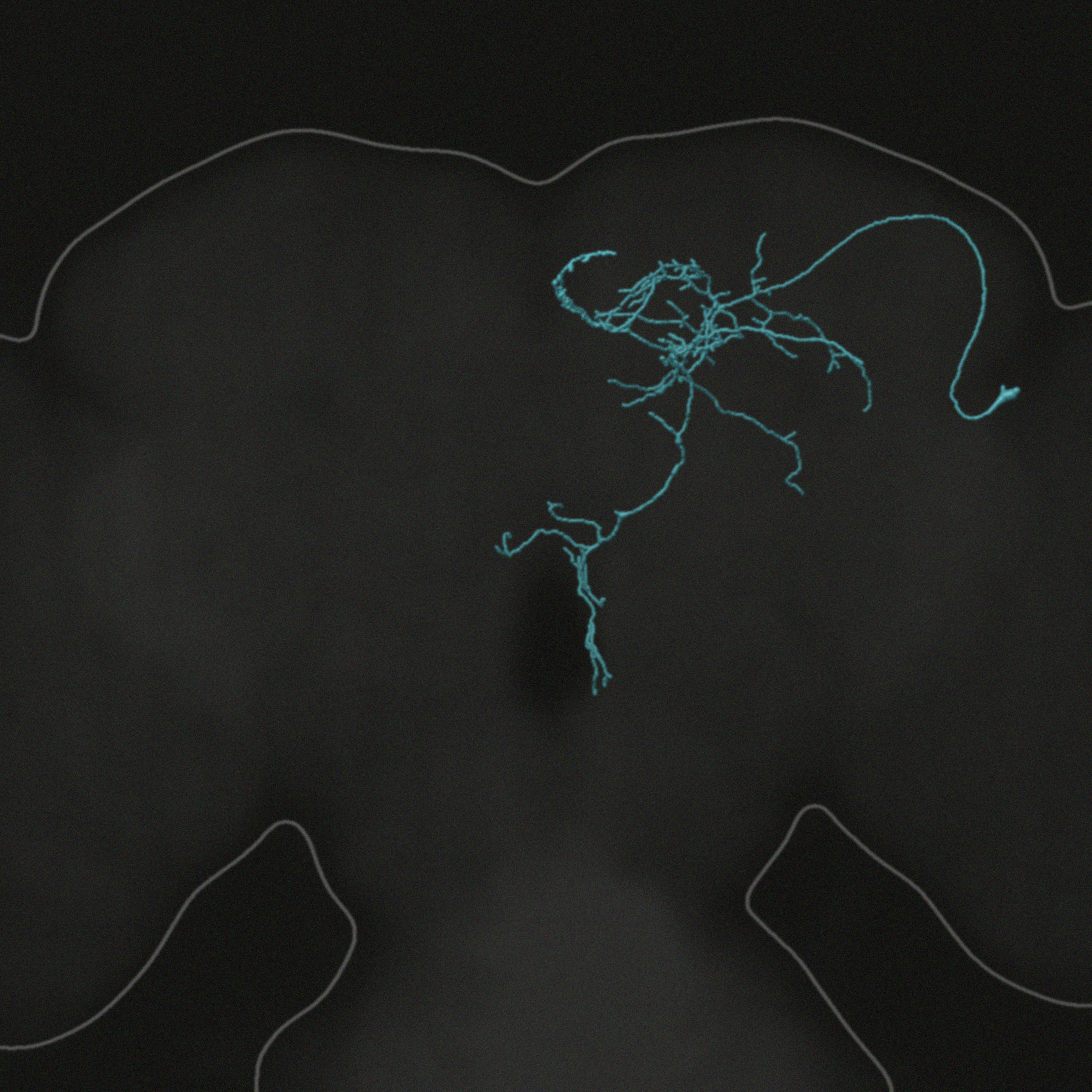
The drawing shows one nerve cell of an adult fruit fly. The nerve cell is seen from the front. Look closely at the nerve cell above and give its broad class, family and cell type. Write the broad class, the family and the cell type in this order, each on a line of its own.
central-brain intrinsic neuron
hemilineage SLPav2
CL010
